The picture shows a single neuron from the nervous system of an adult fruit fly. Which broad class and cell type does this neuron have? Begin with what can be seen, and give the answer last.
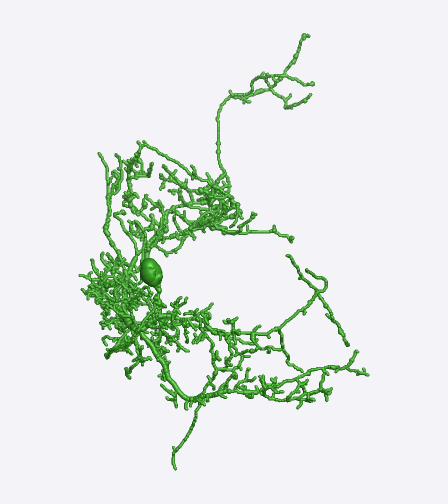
As drawn here it is taller than it is wide. It is a central-brain intrinsic neuron. The cell type is GNG548.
